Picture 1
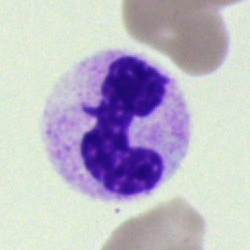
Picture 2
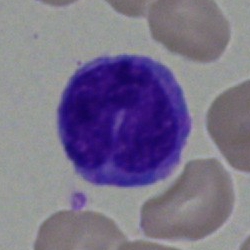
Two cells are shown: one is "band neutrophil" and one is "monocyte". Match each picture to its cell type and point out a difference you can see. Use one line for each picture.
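The cell in picture 1 is a band neutrophil. The cytoplasm is plentiful and pale lilac.
The cell in picture 2 is a monocyte. The nucleus fills almost the whole cell.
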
